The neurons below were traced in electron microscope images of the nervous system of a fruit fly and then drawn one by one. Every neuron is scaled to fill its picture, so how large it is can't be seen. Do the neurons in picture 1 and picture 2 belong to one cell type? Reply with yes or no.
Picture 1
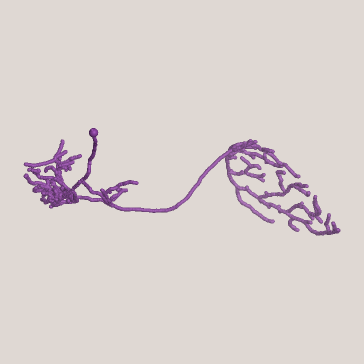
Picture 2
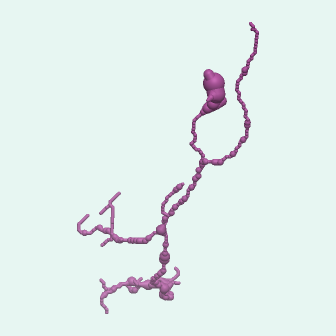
no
